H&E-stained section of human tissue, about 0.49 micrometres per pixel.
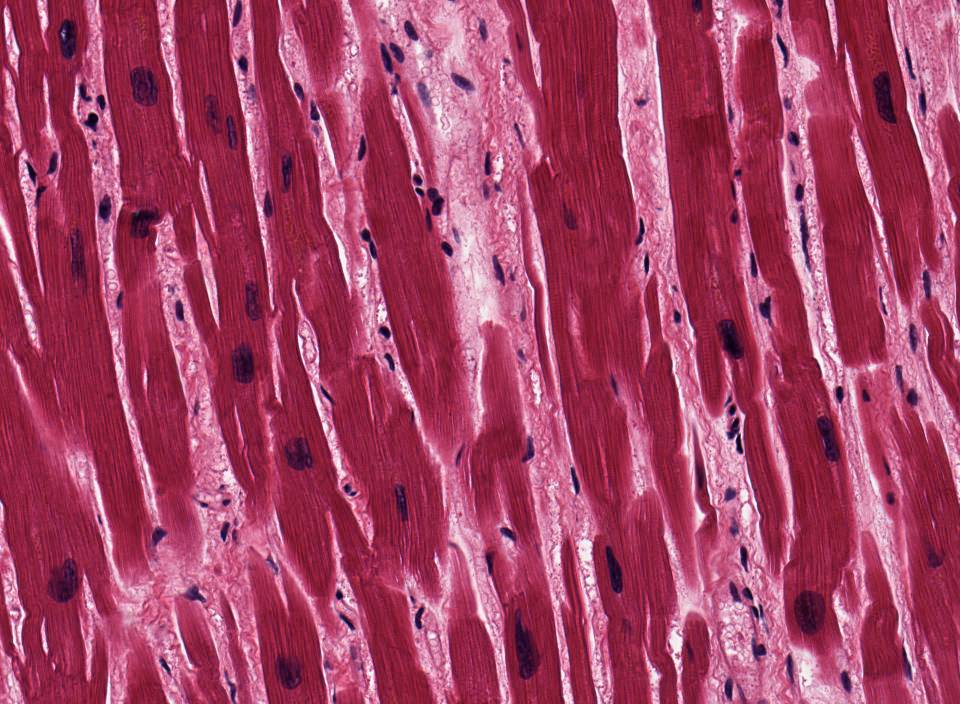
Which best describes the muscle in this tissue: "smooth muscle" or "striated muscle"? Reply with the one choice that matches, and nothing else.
Striated muscle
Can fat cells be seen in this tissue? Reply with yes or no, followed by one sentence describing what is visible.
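No. No fat cells are present anywhere in the field.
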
